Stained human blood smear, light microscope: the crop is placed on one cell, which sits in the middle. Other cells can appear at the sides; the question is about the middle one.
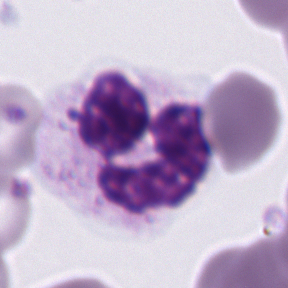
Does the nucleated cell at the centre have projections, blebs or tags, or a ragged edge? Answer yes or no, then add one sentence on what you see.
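No. The cell outline is roughly round with a smooth, faint edge.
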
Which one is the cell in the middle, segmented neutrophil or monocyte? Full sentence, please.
The central cell, amid any neighbouring cells, is a segmented neutrophil.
